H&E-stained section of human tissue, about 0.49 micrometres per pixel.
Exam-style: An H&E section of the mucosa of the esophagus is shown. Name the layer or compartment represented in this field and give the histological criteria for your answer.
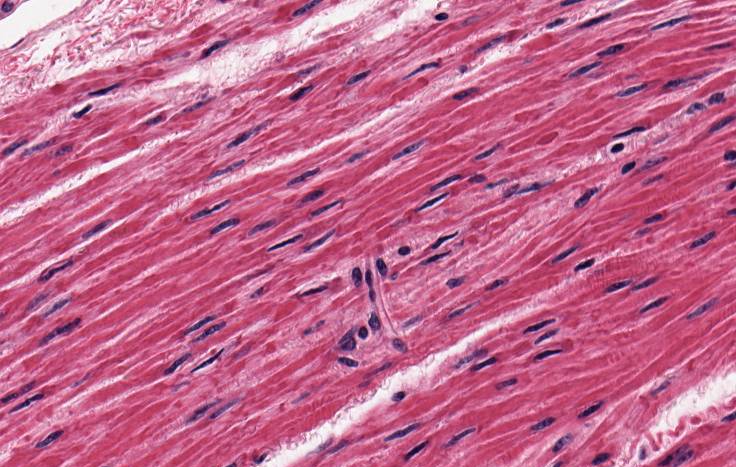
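That's smooth muscle.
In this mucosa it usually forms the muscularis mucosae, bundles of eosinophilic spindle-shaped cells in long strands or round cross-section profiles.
Here the fibres run in parallel across the whole field, lower left to upper right, with deep eosinophilic pink cytoplasm and only scant connective tissue between them.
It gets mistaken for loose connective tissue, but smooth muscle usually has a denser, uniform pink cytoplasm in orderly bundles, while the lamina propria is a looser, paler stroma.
No fat cells, either.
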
